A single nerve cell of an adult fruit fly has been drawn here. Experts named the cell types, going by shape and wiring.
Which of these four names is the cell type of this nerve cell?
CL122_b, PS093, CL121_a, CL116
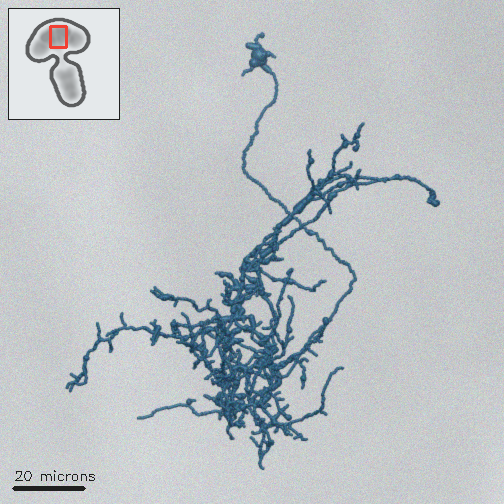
PS093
